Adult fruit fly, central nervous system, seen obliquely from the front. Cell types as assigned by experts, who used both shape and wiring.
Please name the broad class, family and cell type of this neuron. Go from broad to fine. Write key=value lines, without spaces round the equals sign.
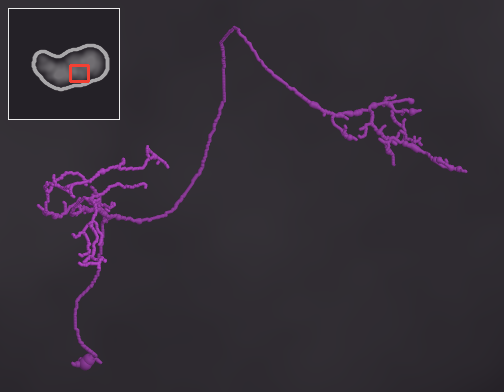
broad_class=central-brain intrinsic neuron
family=hemilineage LB3
cell_type=AMMC007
